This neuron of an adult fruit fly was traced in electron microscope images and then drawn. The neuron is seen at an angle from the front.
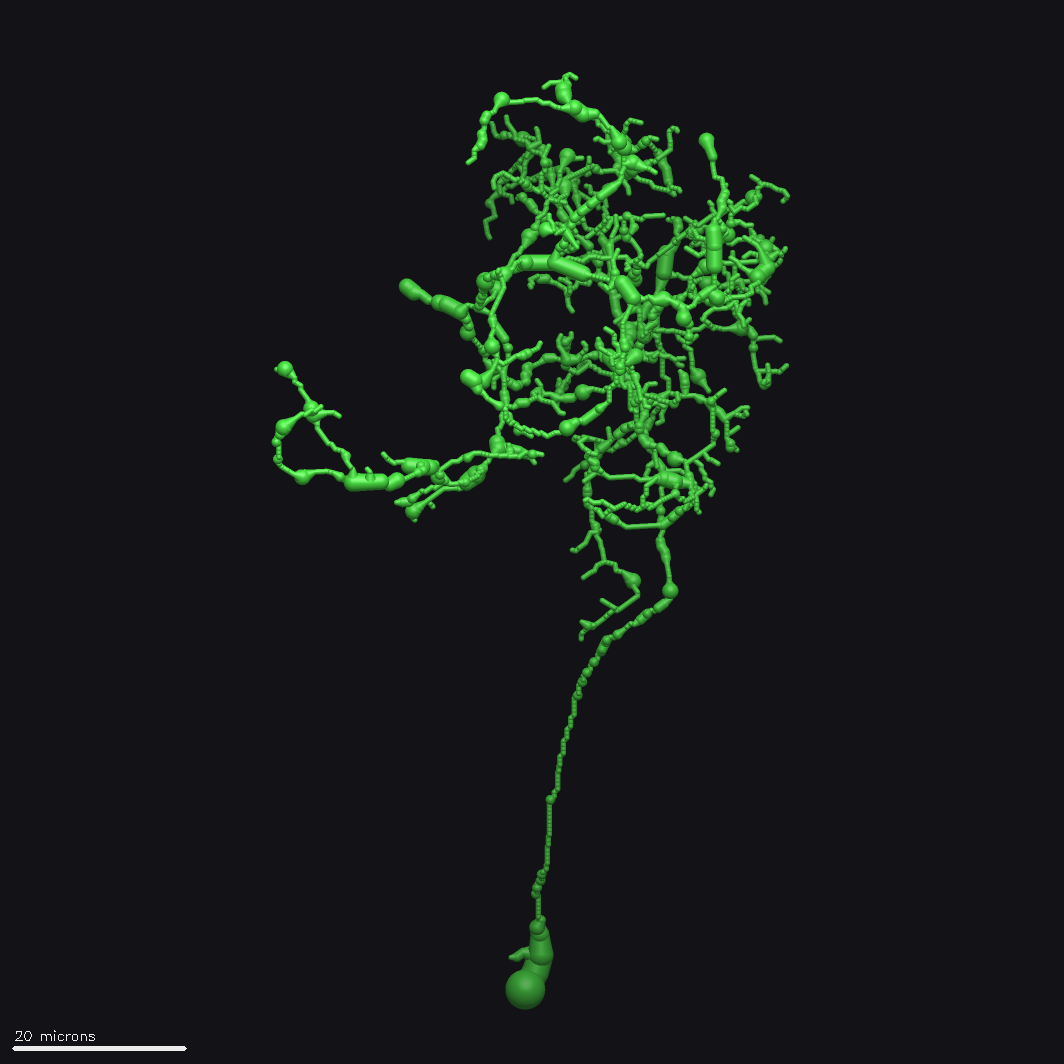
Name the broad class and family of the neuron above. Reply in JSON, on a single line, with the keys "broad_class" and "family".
{"broad_class": "central-brain intrinsic neuron", "family": "hemilineage VLPl&p1_lateral"}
